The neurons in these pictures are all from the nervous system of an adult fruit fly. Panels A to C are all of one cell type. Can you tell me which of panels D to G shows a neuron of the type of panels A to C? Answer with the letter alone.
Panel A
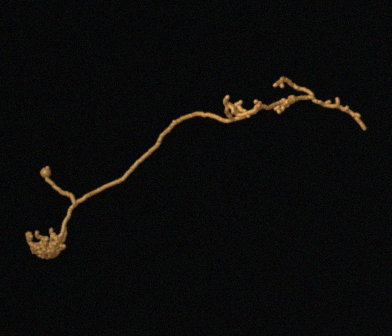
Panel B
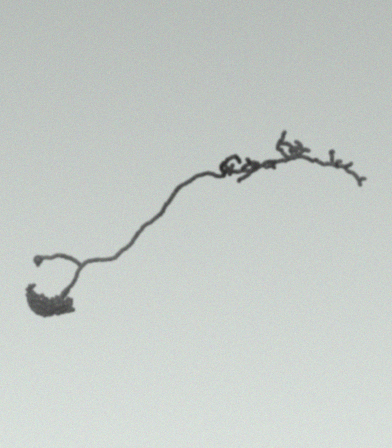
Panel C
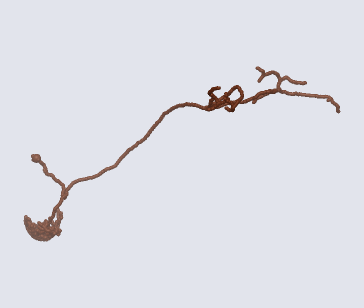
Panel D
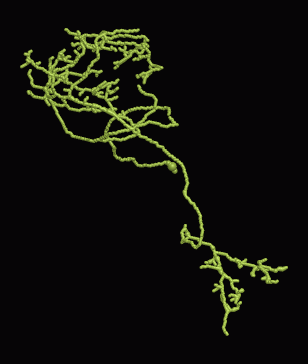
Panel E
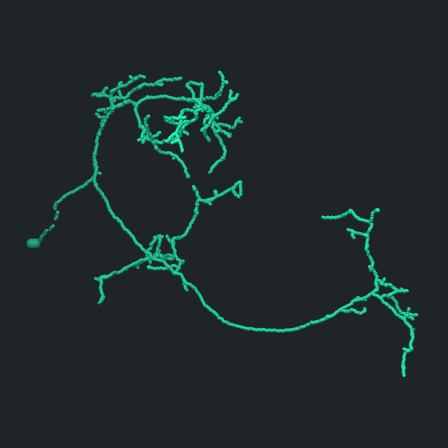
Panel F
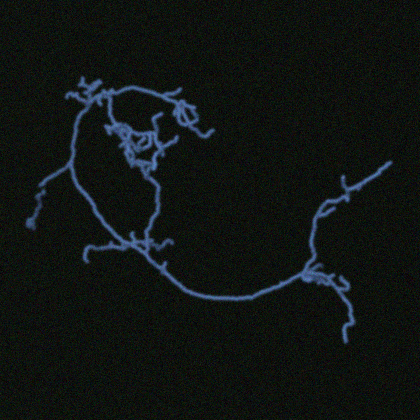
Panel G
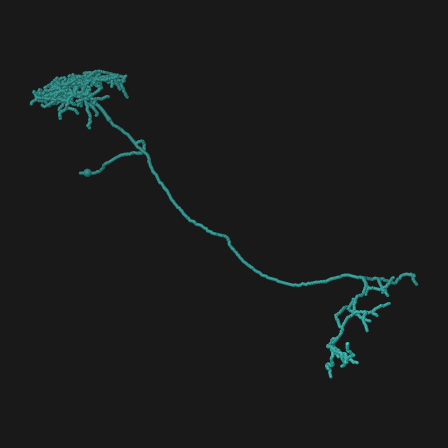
G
